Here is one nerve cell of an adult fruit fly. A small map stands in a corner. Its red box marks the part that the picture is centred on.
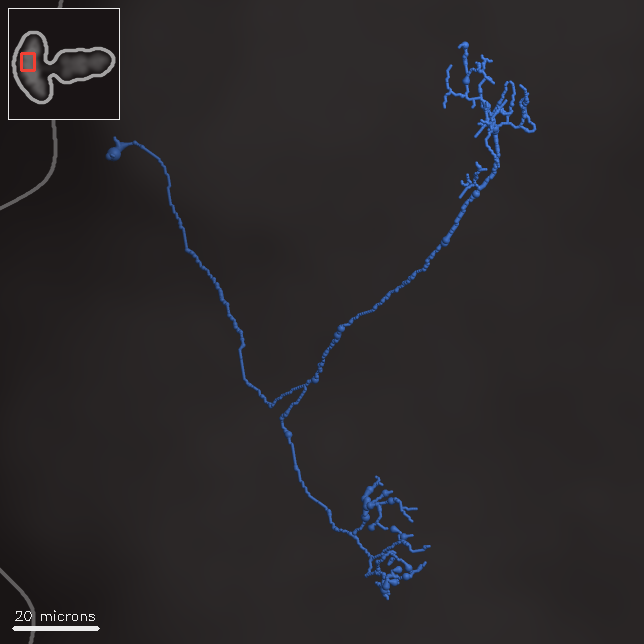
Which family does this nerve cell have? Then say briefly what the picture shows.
The family is hemilineage AOTUv4_ventral. Its broad class is central-brain intrinsic neuron. The cell body can be seen at the upper left of the picture. From top to bottom in the picture it spans about 130 microns. Dozens of branch ends can be seen.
